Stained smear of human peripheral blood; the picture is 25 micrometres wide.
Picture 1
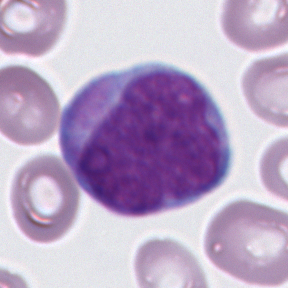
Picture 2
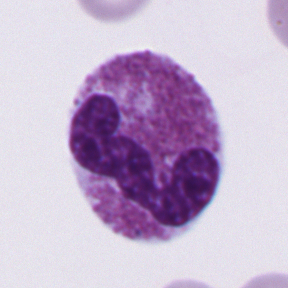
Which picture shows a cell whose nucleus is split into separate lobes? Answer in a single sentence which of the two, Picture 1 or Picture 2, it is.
Picture 2 shows a cell whose nucleus is divided into segments.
